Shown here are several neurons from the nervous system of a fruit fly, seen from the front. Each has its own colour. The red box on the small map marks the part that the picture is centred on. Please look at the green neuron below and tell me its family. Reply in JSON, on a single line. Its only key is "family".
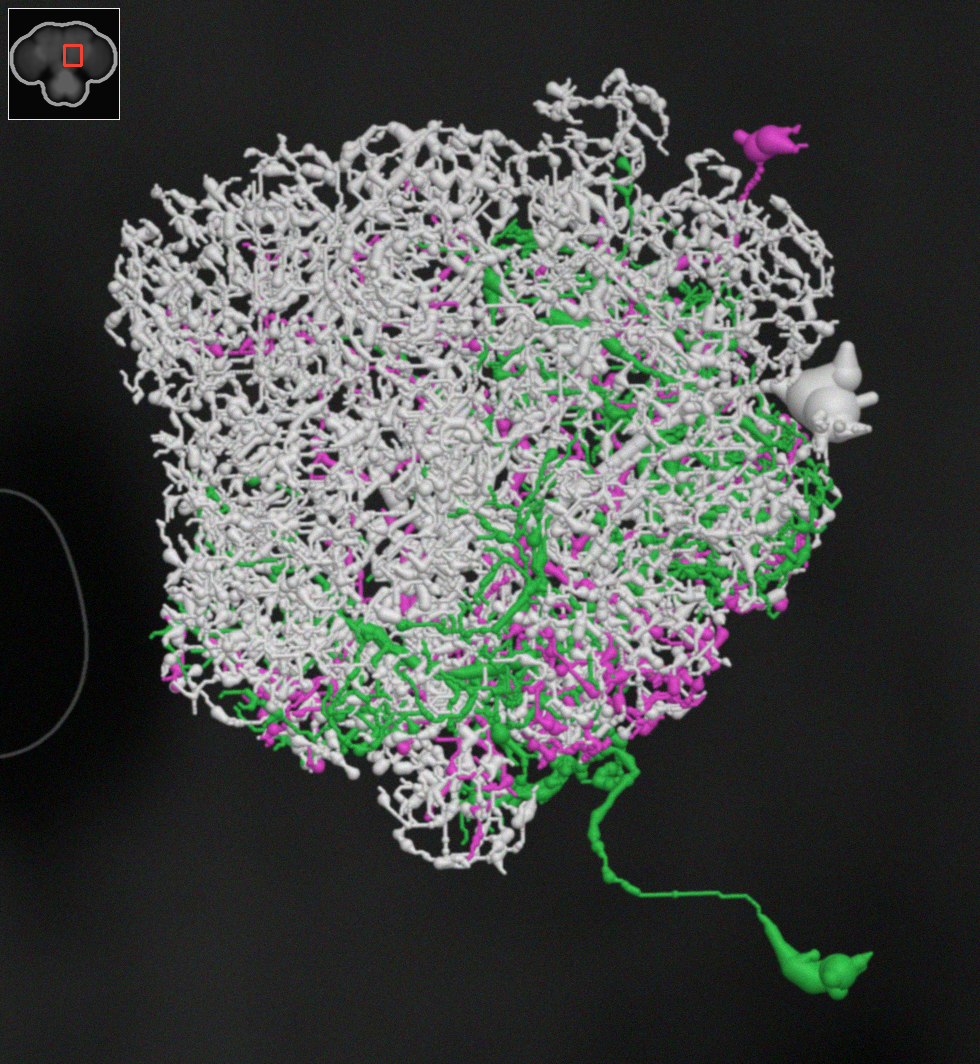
{"family": "hemilineage ALv2"}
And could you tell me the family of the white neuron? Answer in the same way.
{"family": "hemilineage ALl1_dorsal"}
